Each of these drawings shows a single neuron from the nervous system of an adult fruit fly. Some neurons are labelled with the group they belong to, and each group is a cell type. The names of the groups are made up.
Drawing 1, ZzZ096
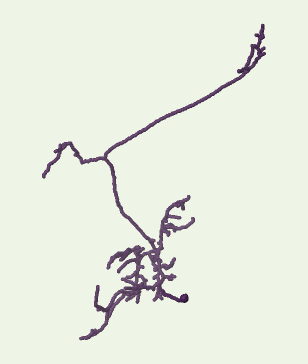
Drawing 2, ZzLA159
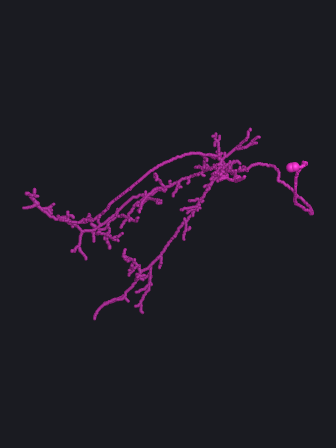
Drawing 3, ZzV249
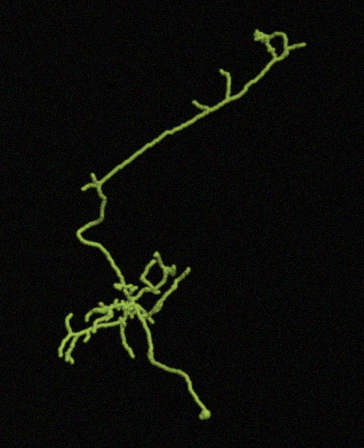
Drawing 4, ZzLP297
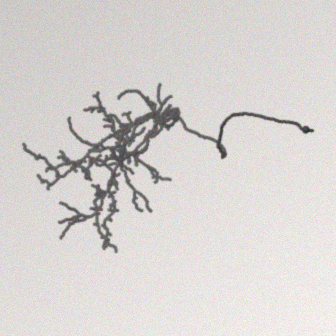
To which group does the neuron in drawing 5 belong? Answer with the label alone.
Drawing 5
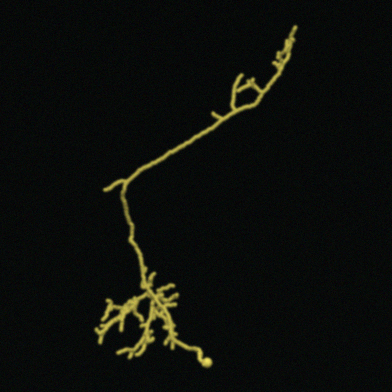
ZzV249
